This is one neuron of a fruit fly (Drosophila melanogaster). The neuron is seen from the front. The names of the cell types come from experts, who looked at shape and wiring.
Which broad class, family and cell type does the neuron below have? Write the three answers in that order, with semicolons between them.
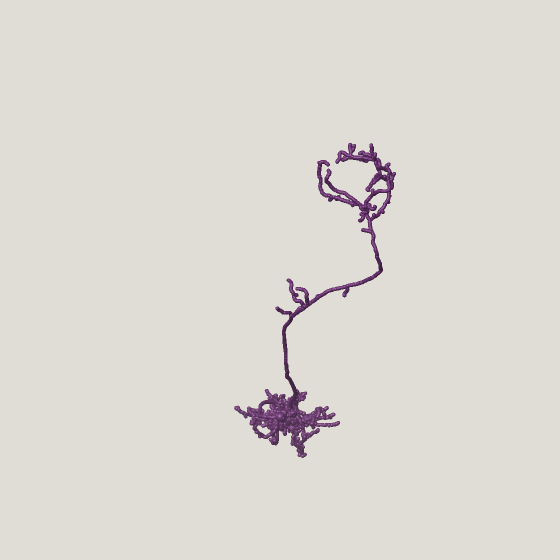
ascending neuron; hemilineage 08B; AN08B032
